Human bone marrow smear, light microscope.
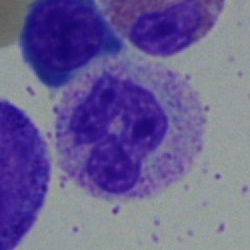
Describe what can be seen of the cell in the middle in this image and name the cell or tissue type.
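Outline roughly round. Nucleus without visible nucleoli. Cytoplasm pale lilac, not blue, with fine pinkish-purple granules scattered throughout. Segmented neutrophil.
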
